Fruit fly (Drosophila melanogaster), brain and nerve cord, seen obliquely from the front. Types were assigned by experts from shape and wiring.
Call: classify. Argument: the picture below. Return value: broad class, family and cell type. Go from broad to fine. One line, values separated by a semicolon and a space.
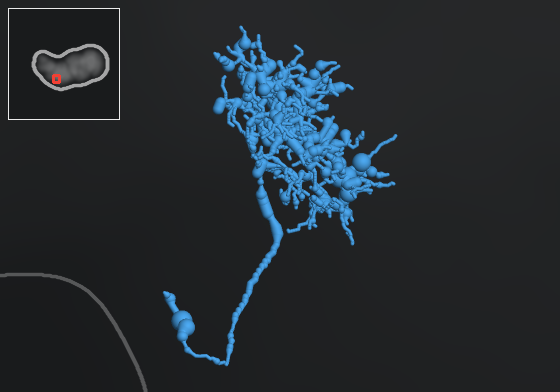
optic-lobe intrinsic neuron; Pm; Pm4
